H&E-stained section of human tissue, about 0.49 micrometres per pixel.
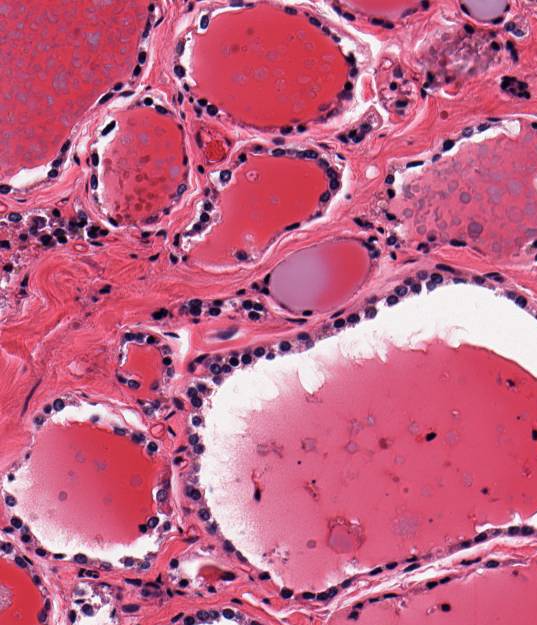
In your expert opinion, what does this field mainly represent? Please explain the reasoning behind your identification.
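Thyroid follicle predominates. Closed round to oval follicles of widely varying size fill it, the largest at the lower right. Their hollow, colloid-containing form, rather than solid sheets and cords of cells, separates them from parathyroid gland. The colloid has retracted from the lining, leaving scalloped white clefts, most marked in that largest follicle. The lining is a single layer of flattened to low cuboidal cells with small dark round nuclei.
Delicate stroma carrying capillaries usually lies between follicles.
A small capillary with red blood cells lies in that stroma near the top centre.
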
